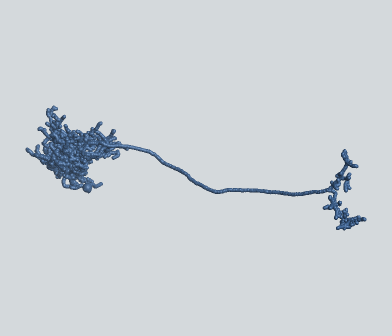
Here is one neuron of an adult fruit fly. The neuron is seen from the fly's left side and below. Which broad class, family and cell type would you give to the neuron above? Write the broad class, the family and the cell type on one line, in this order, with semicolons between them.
descending neuron; DNge; DNge056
